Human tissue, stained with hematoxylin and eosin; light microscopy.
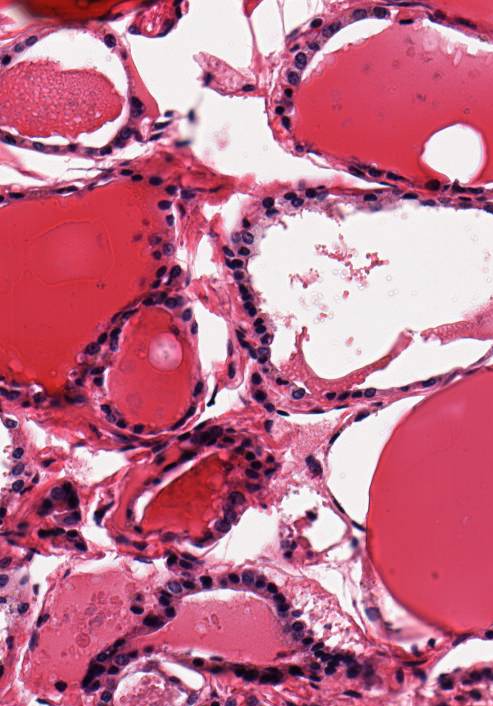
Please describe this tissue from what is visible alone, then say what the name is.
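Closely packed rounded follicles, widely varying in size, fill the field. Lining: a single layer of flattened to low cuboidal epithelial cells. Most lumens hold homogeneous pink colloid. Scant delicate pink connective tissue between follicles. Tissue: thyroid.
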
